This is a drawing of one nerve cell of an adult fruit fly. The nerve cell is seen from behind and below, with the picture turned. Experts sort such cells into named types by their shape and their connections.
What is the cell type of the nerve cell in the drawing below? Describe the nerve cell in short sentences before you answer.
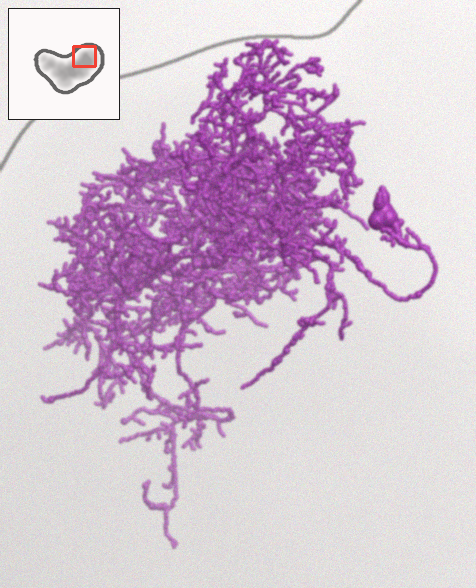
More than a hundred branch ends can be seen. As drawn here it is taller than it is wide. This is a central-brain intrinsic neuron. Its cell type is LHCENT9.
